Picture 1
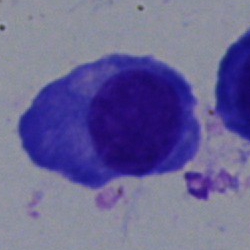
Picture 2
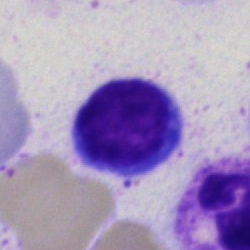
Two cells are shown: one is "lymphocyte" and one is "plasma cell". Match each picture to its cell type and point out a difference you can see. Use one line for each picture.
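Picture 1: plasma cell. The cytoplasm forms a wide area on the left side of the nucleus.
Picture 2: lymphocyte. The cytoplasm forms only a thin rim around the nucleus.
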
